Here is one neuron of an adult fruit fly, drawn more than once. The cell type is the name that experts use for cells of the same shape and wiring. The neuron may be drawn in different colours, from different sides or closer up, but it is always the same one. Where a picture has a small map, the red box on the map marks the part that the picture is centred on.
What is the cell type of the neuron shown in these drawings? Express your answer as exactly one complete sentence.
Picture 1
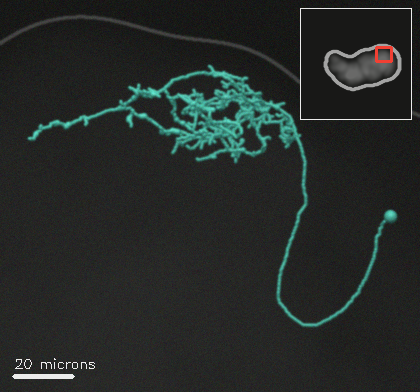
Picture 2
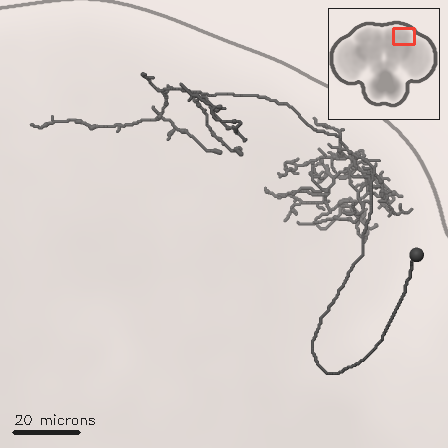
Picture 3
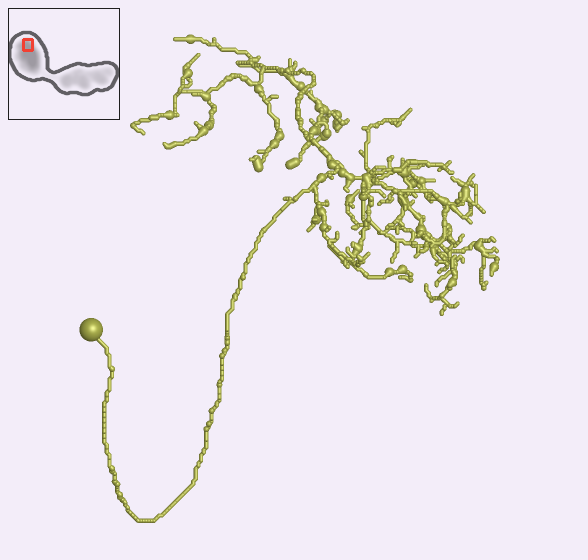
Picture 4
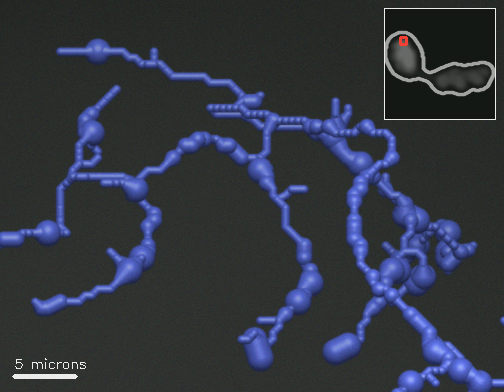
The cell type CB2823 includes this neuron.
